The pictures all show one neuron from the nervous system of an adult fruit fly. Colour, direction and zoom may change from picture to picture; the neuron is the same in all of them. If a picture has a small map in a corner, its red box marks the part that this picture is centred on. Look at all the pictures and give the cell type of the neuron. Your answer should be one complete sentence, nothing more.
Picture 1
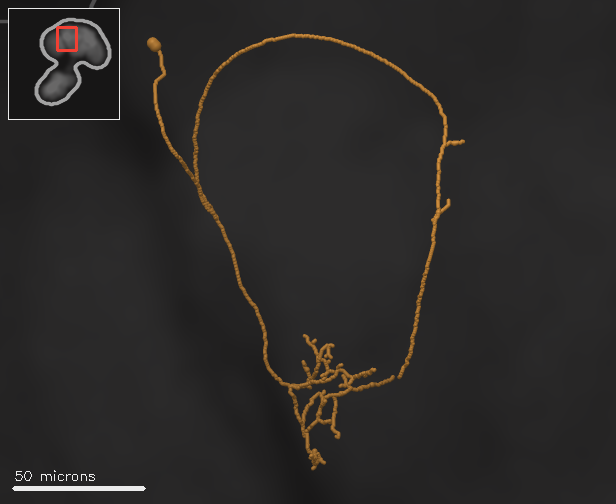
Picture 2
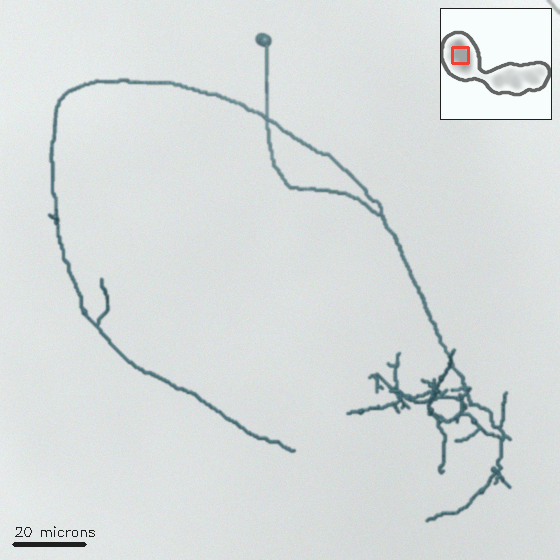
This neuron is a cell of type WED038.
